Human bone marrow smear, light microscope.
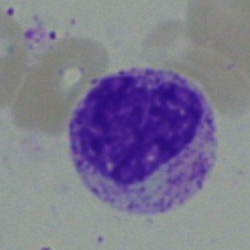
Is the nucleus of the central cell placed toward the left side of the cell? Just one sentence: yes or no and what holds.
Yes, its nucleus sits toward the left side of the cell.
